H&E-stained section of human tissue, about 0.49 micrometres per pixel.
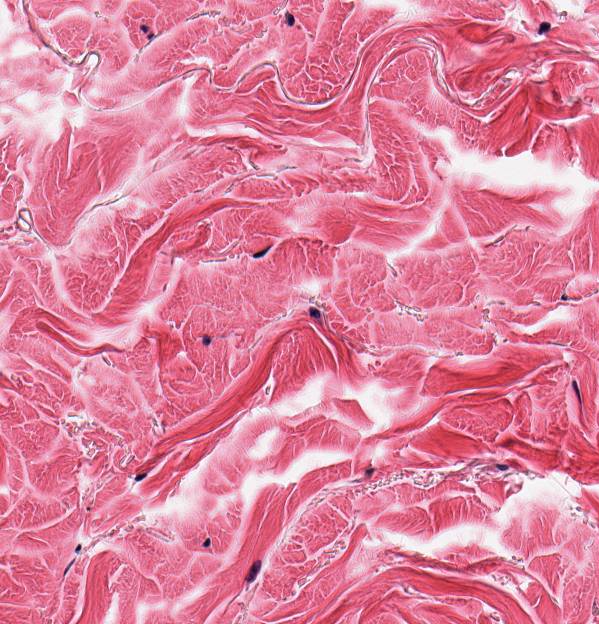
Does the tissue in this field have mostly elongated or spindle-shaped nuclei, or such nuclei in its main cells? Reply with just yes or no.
Yes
